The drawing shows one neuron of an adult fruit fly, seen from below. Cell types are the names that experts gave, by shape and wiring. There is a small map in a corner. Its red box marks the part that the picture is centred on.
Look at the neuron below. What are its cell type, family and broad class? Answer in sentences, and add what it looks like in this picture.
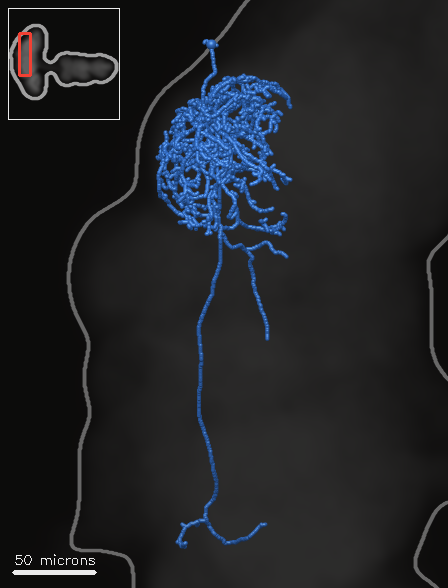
It is of cell type AVLP155_b. The family is hemilineage VLPl2_medial. It is a central-brain intrinsic neuron. It lies in the brain. The cell body is at the top of the picture. By the scale bar it is about 300 microns tall in this view.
